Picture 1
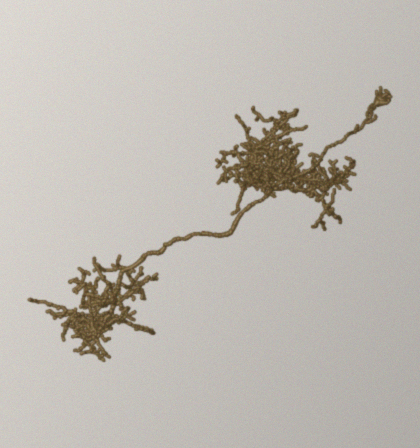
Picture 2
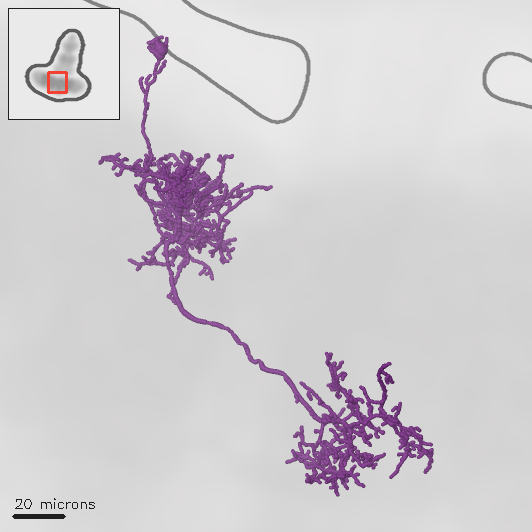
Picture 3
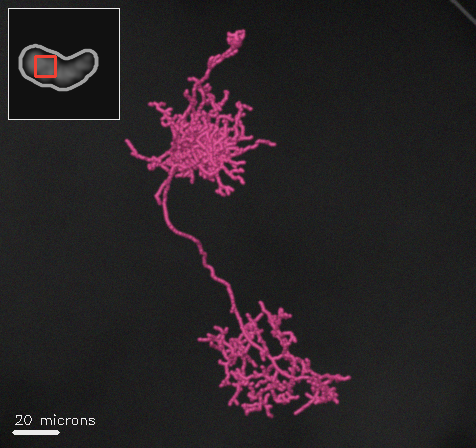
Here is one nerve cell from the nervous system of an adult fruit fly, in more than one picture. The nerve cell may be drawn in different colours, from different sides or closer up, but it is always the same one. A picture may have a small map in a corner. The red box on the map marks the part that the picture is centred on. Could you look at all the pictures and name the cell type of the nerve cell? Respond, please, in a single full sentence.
It is IB061 that names the cell type of this nerve cell.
